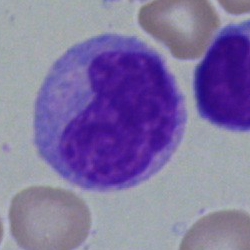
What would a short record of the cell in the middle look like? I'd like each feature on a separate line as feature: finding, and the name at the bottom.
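Outline: round and smooth all the way around.
Nucleus: look for the notch on its upper-left side.
Cytoplasm: its widest band lies on the left of the cell.
Vacuoles: none to be found in the cytoplasm.
Name: monocyte.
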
